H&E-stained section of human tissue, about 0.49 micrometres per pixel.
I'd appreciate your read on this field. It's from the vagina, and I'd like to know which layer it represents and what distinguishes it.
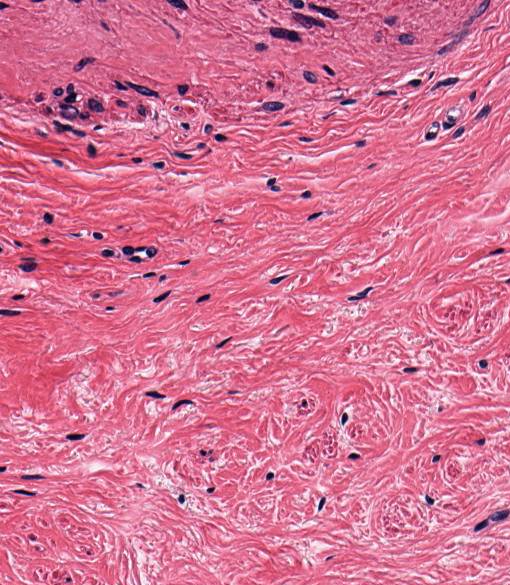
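Answer: dense connective tissue. Pink fibrous tissue fills the field, with no epithelium, and in the upper half wavy collagen bundles run roughly left to right. Nuclei are sparse, mostly dark, thin and spindle-shaped, with a small denser cluster of rounded nuclei near the upper left.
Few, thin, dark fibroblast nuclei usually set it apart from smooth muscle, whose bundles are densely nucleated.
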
